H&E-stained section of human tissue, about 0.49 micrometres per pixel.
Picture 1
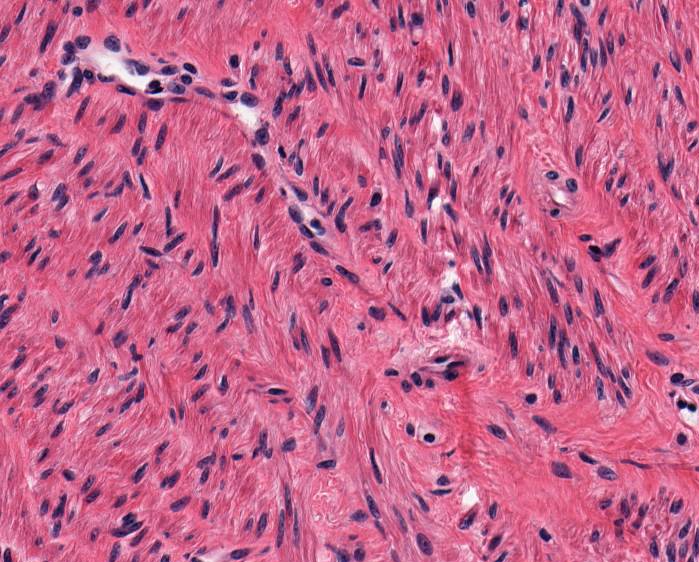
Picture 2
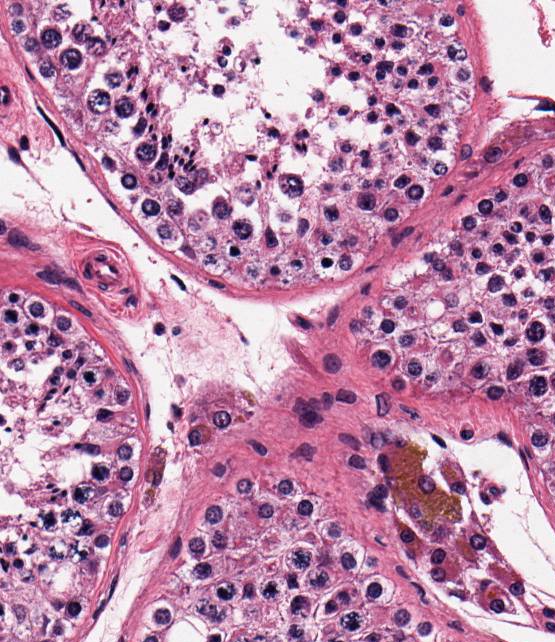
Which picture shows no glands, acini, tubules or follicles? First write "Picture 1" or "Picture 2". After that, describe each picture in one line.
Picture 1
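In picture 1: No epithelium, glands or fat cells are present anywhere in the field.
In picture 2: The tubules are lined by many layers of germ cells, several with large round nuclei holding coarse clumped chromatin.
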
